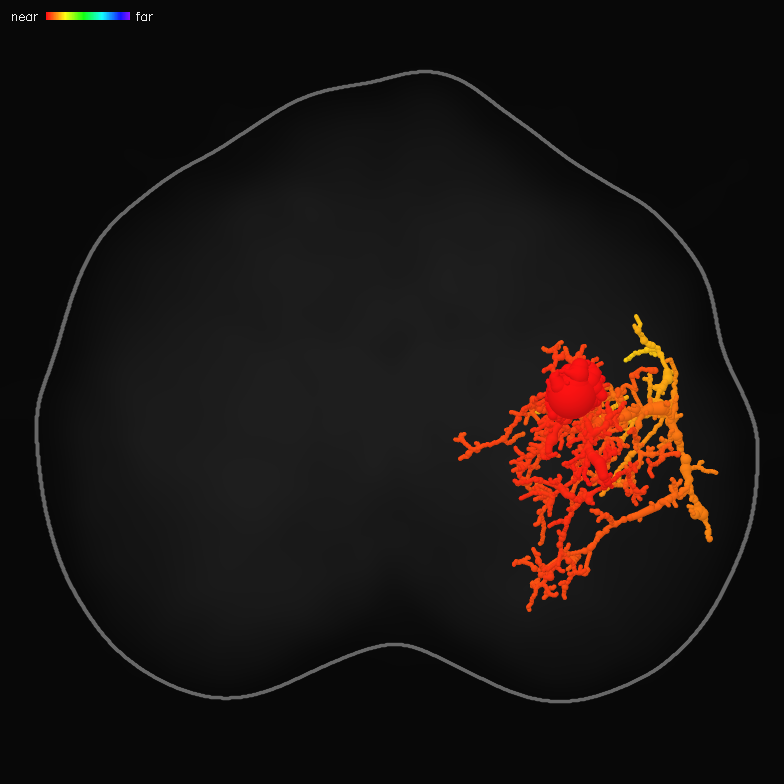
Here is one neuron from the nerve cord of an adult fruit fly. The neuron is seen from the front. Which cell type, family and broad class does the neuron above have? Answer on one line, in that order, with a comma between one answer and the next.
Tr extensor MN, hemilineage 19A, motor neuron of the nerve cord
